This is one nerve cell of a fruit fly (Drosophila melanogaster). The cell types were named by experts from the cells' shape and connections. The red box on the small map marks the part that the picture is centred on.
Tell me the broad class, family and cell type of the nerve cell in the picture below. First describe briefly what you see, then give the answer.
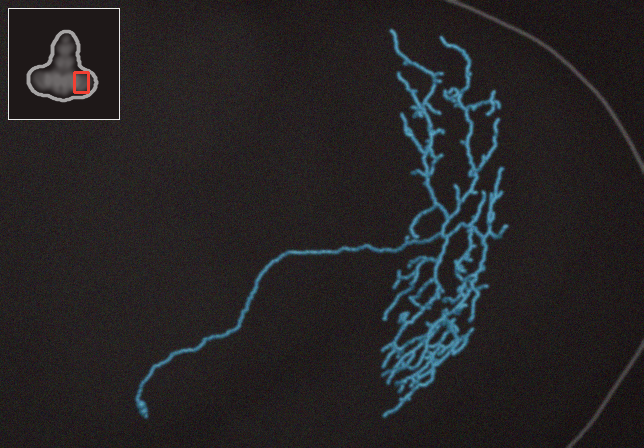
The cell body can be seen at the lower left of the picture. The picture shows dozens of branch ends. This is an optic-lobe intrinsic neuron. The family is Cm. It is of cell type Cm20.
